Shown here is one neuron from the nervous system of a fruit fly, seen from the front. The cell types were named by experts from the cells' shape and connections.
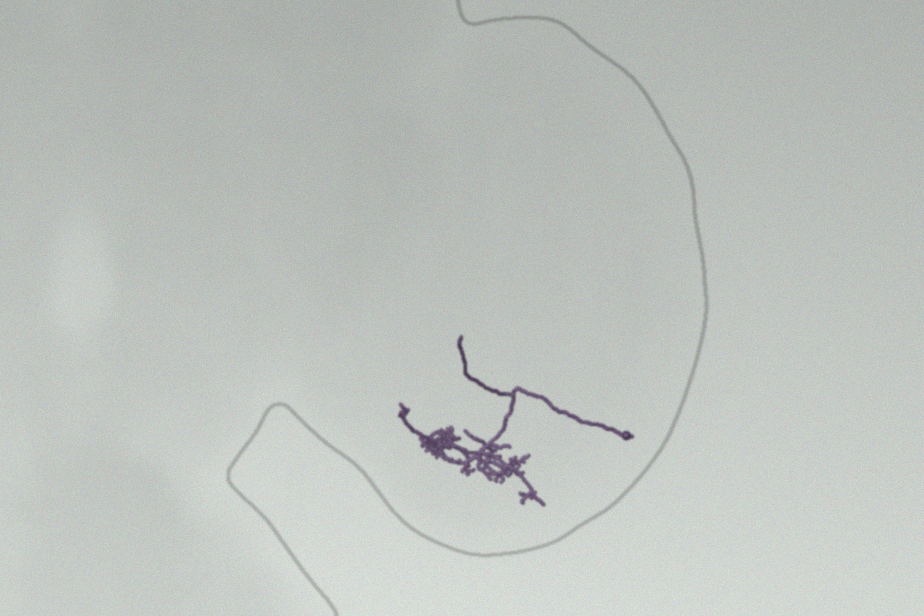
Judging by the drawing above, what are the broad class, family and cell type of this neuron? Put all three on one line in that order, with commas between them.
visual projection neuron, TmY, TmY14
